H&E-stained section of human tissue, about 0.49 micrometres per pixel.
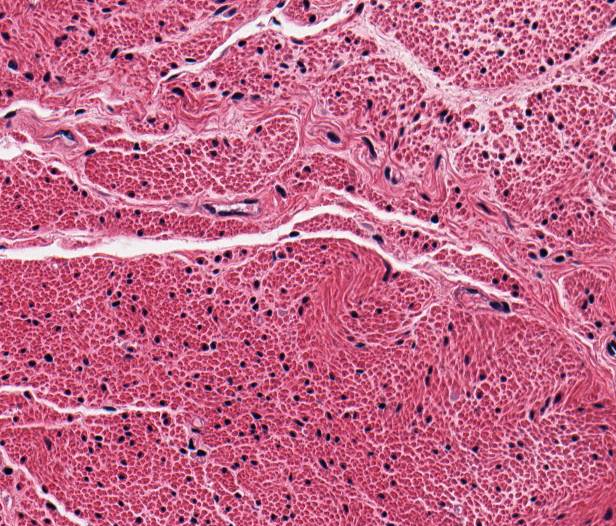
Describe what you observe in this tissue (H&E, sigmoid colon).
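Bundles of densely packed, small, round eosinophilic profiles, separated by thin fibrous septa. Mostly cut in cross-section; a patch just right of centre cut lengthwise, showing wavy streaming fibres. Small dark oval nuclei evenly scattered through the bundles, far fewer than the pink profiles. Septa: paler pink wavy fibrous connective tissue with elongated nuclei, most prominent in the upper half.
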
